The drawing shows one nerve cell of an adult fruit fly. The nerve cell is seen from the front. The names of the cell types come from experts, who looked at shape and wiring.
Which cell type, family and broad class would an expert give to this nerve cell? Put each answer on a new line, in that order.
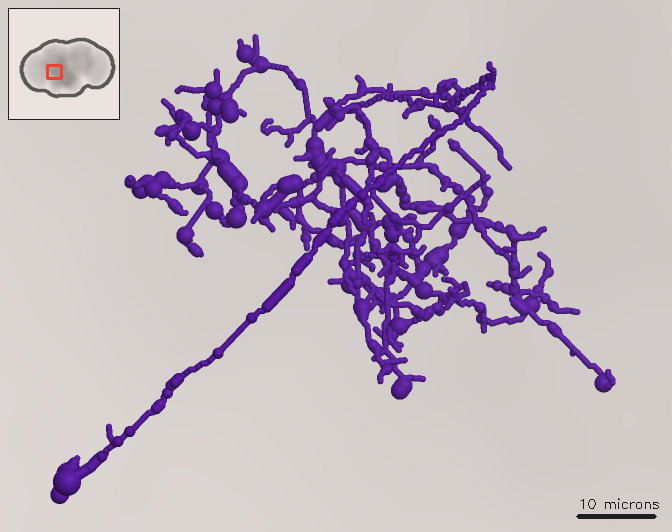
WED030_a
hemilineage WEDa2
central-brain intrinsic neuron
